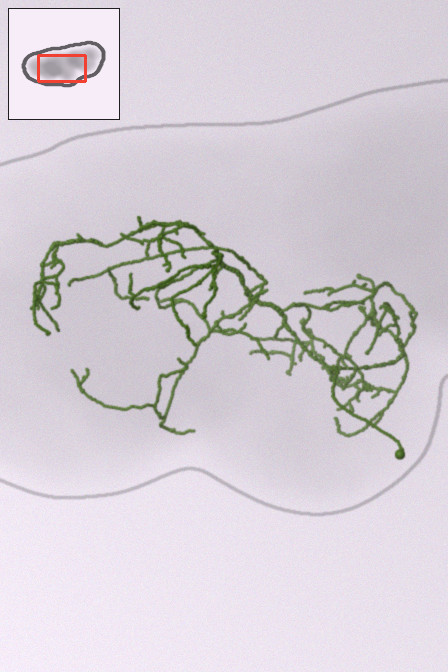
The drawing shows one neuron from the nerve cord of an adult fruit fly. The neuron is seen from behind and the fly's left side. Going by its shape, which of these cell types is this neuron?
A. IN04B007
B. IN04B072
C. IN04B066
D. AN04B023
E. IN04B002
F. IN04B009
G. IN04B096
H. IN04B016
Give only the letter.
H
